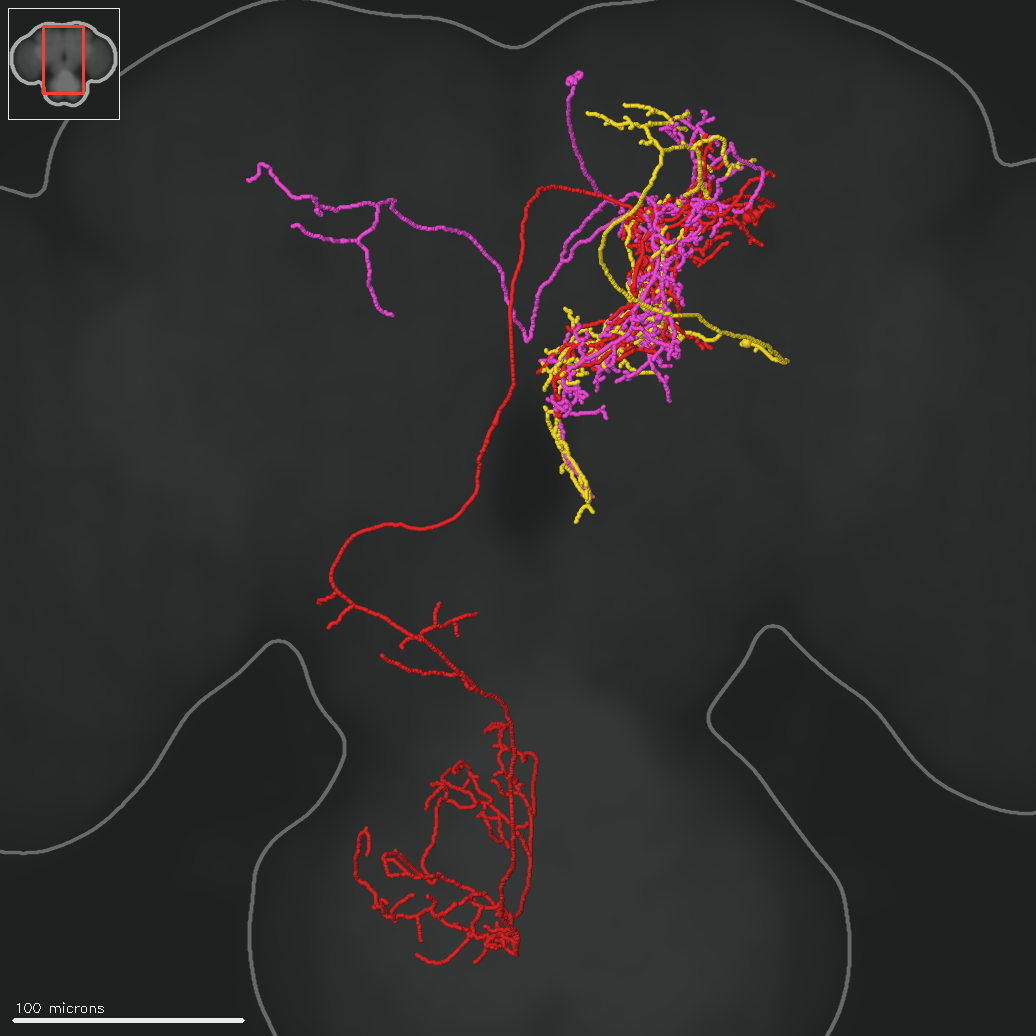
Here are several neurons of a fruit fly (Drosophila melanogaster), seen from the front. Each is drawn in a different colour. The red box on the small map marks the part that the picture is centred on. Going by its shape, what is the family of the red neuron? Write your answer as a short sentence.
The family is hemilineage SMPpv2_dorsal.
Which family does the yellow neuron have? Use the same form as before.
The family is hemilineage VLPl&p1_posterior.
